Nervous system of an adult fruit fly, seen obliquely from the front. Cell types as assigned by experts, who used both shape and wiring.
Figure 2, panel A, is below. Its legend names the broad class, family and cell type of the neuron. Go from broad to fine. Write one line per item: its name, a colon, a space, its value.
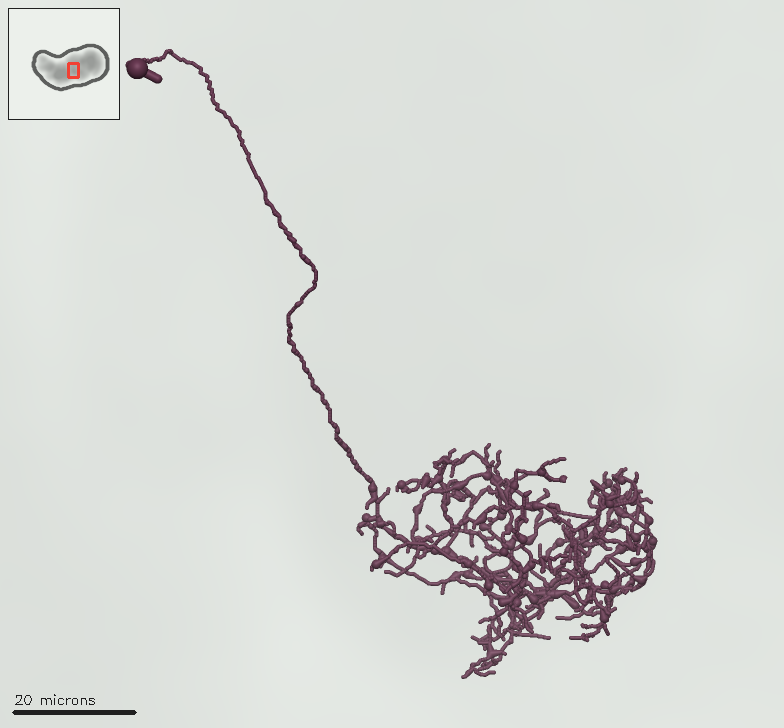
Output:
broad class: central-brain intrinsic neuron
family: hemilineage VLPl4_anterior
cell type: AVLP423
